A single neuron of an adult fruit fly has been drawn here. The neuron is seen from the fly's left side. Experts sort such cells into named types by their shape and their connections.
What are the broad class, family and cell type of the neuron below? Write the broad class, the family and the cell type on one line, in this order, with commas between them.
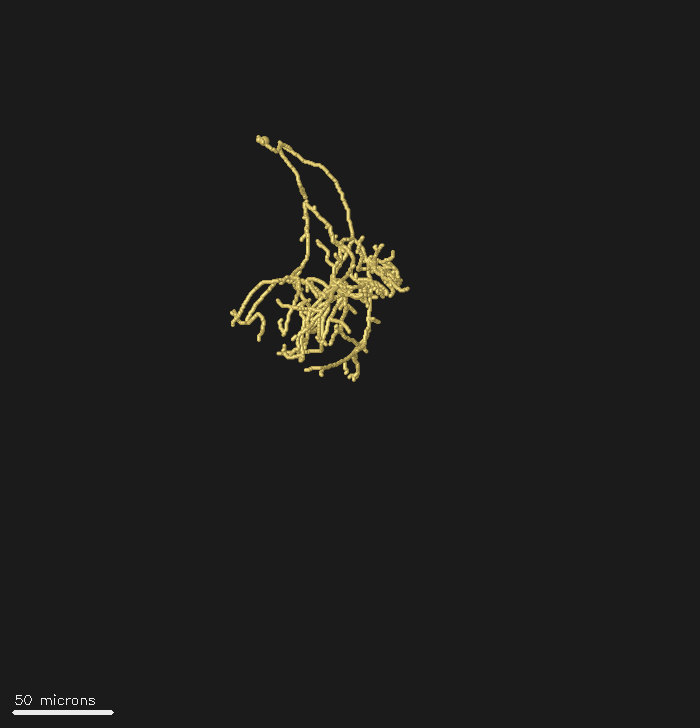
central-brain intrinsic neuron, hemilineage VLPd&p1_dorsal, CB3959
